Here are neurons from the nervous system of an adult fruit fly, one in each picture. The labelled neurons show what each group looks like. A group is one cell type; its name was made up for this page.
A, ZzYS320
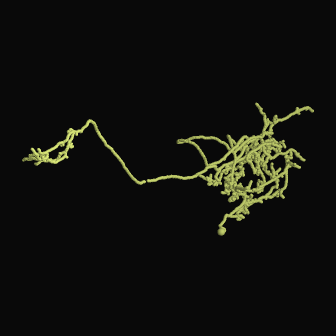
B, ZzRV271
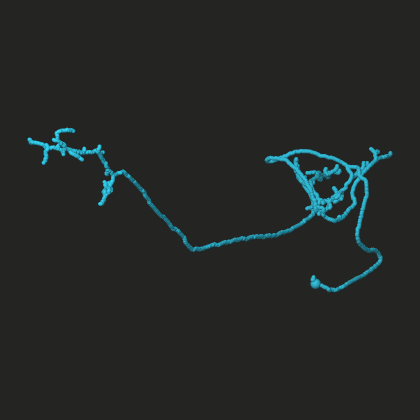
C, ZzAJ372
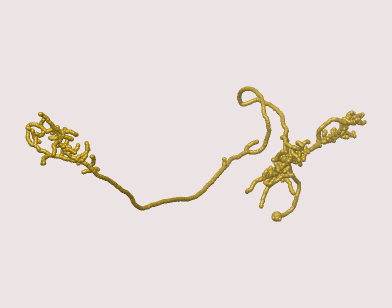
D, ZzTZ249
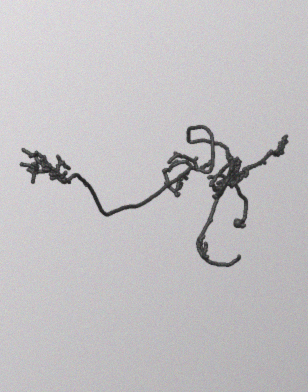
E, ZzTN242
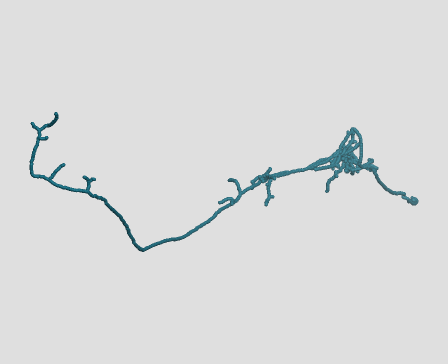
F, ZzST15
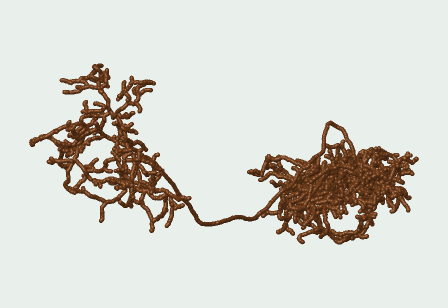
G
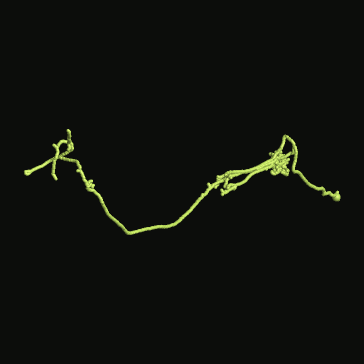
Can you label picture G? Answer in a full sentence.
It belongs to ZzTN242.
